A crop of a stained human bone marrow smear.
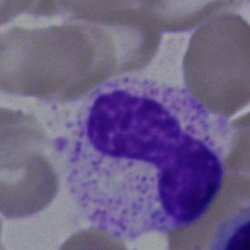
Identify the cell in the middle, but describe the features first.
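I see a nucleus drawn out into an elongated, curved band that narrows near its middle. It sits toward the right, so more cytoplasm lies on the left. That cytoplasm is plentiful and pale, almost colourless, with fine violet granules scattered all through it. So I would call this a band neutrophil.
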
